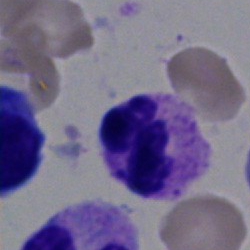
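Segmented neutrophil. Nucleus toward left side of cell; chromatin dark, densely clumped; no nucleoli seen. Fine purple granules scattered through cytoplasm.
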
